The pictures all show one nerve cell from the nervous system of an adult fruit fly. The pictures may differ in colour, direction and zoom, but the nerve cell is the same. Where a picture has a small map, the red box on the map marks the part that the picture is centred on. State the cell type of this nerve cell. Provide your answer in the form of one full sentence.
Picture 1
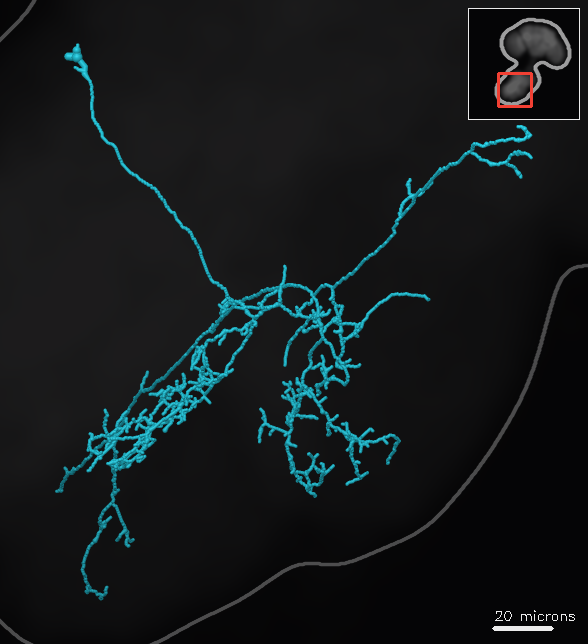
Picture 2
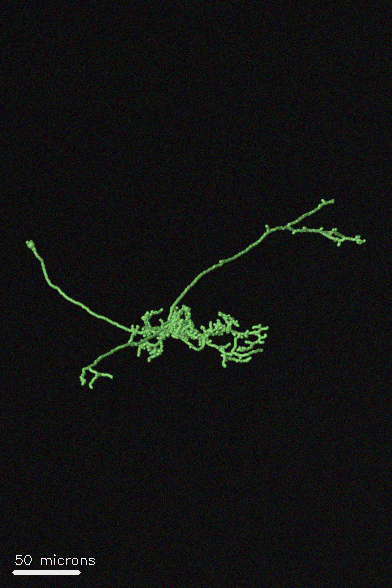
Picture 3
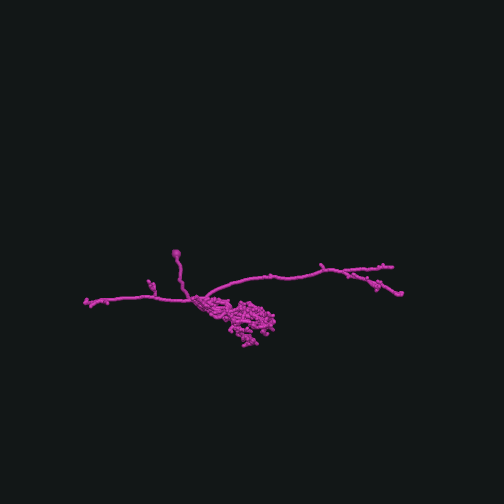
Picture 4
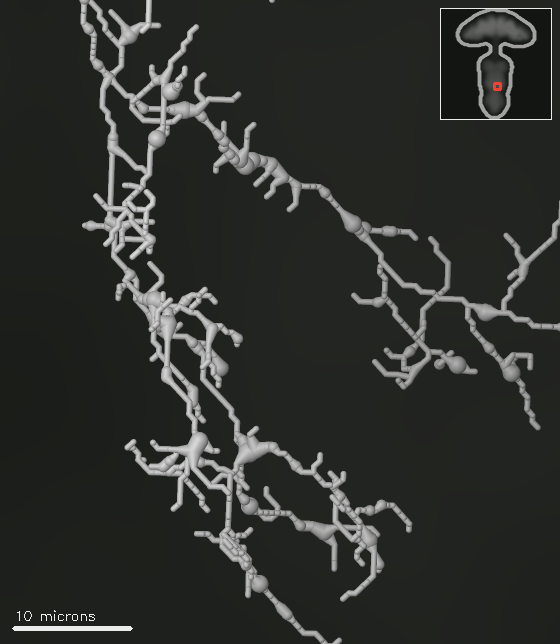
Of the cell type IN09B043 is this nerve cell.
